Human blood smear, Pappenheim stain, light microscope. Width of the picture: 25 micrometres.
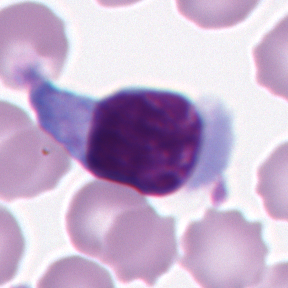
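Typical lymphocyte: the cell at the centre of this stained smear of human peripheral blood. Its pale blue cytoplasm is drawn out into a tapering tail toward the upper left. The chromatin is dense and dark purple, interrupted only by a few paler patches. No granules are visible in the cytoplasm. The nucleus measures about 10 micrometres across.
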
